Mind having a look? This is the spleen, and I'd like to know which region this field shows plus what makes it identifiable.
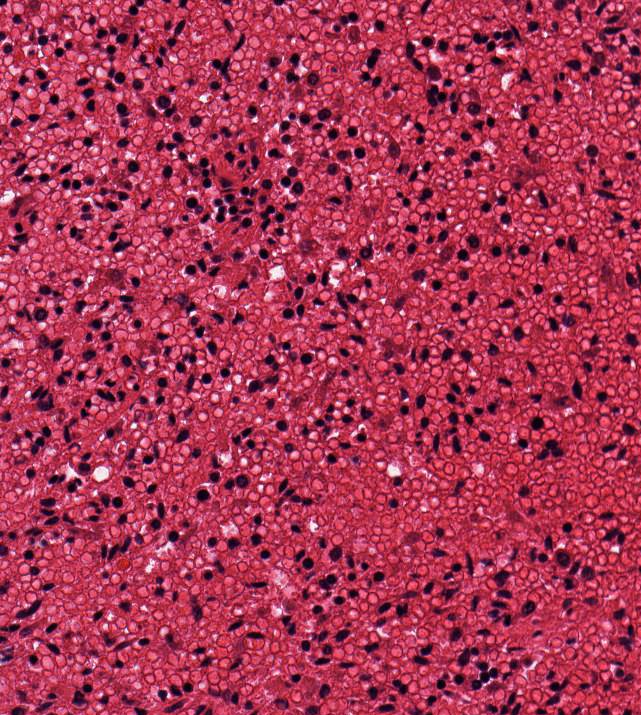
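That's red pulp. The whole field stains intensely with eosin, an overall deep red-magenta.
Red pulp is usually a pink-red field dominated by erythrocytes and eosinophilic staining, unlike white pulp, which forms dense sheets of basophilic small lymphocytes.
Small, round, densely dark-staining nuclei are scattered evenly among the pink profiles, and a minority are elongated or spindle-shaped.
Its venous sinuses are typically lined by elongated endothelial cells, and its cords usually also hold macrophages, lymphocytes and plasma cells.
There are no glands, tubules or epithelial lining anywhere.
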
